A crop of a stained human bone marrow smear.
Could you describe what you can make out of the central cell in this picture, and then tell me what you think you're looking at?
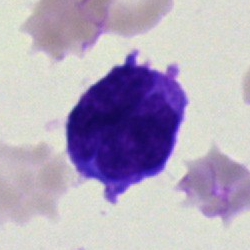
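Small knob-like projections extend from the upper and lower edges of the cell. Only a very thin rim of bluish cytoplasm is visible. Neither granules nor vacuoles are seen. It is a blast.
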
